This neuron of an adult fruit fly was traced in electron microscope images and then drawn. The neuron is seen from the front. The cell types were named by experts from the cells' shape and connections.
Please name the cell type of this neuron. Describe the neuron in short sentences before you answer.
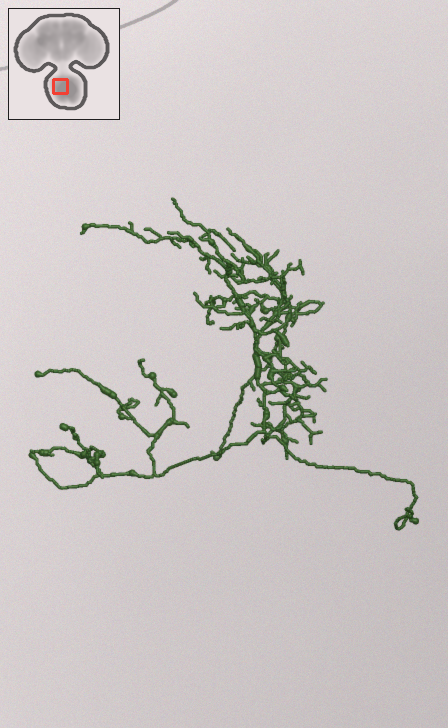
The drawing shows no cell body. Dozens of branch ends can be seen. This is a nerve-cord intrinsic neuron. It is of cell type IN14A066.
